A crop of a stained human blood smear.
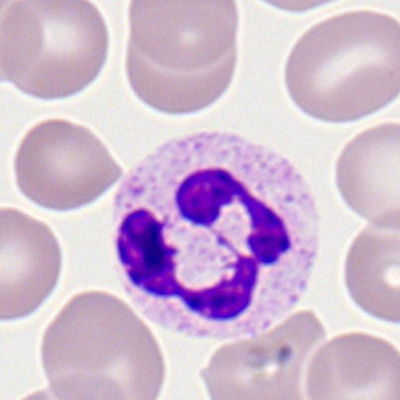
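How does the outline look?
Round and smooth.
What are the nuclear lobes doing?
Curving around a pale central area of cytoplasm.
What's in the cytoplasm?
Fine pinkish-purple granules, scattered evenly throughout.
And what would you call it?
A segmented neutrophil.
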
